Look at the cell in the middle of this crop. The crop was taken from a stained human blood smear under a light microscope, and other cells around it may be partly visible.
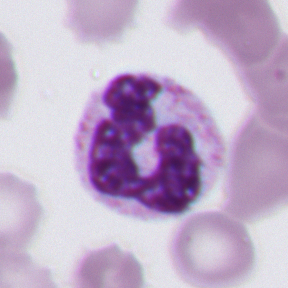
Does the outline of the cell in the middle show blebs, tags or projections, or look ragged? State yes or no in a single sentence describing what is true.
No, the cell does not have a rough edge, as its outline is smooth.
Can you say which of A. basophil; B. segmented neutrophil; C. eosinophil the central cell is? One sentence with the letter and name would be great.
The one cell at the centre is a segmented neutrophil, as correctly stated in option B.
